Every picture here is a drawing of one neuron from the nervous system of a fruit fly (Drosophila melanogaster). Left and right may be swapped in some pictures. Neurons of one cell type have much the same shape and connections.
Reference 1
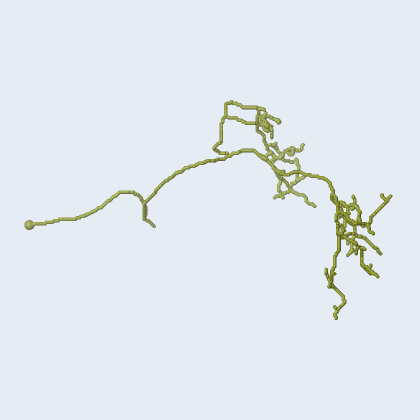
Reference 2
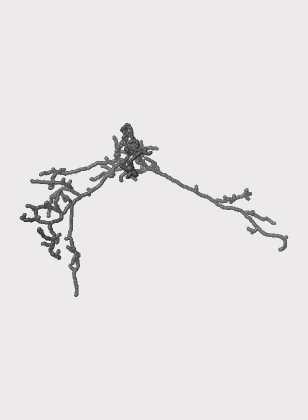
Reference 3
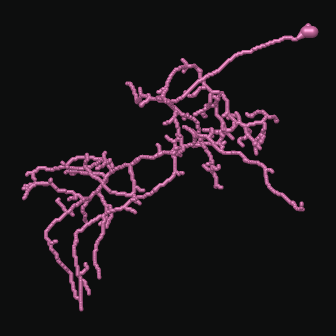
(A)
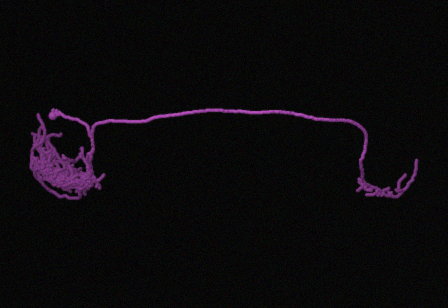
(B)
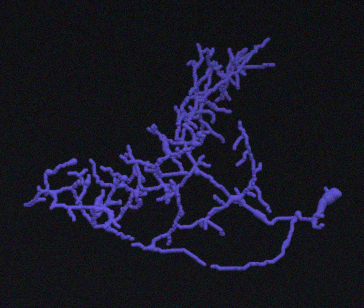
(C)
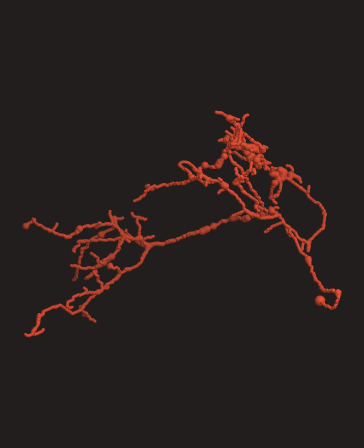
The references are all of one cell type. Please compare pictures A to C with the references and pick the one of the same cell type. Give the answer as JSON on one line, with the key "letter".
{"letter": "C"}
